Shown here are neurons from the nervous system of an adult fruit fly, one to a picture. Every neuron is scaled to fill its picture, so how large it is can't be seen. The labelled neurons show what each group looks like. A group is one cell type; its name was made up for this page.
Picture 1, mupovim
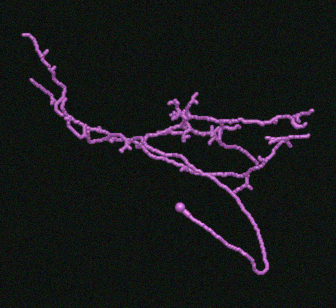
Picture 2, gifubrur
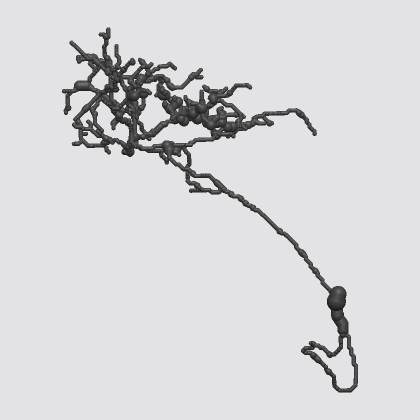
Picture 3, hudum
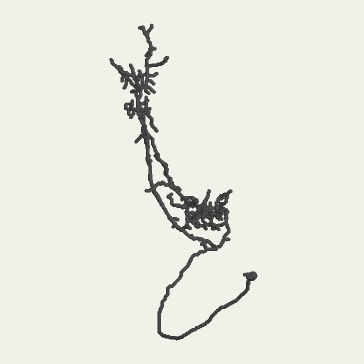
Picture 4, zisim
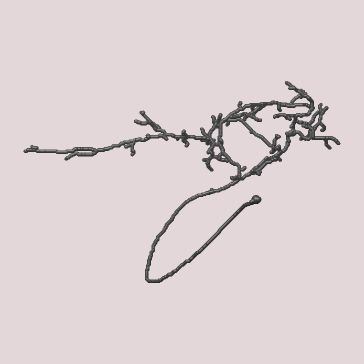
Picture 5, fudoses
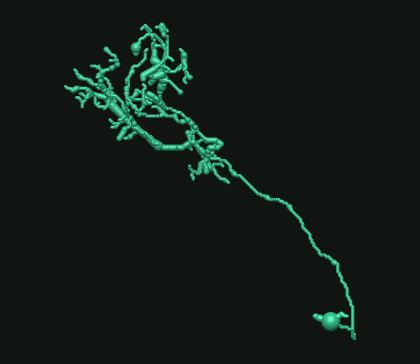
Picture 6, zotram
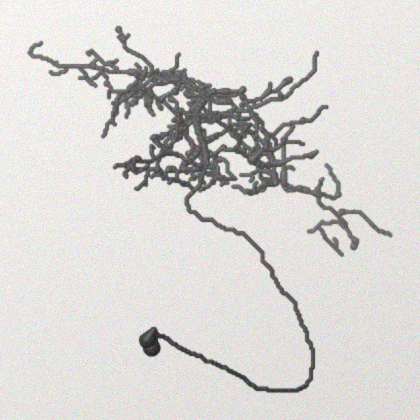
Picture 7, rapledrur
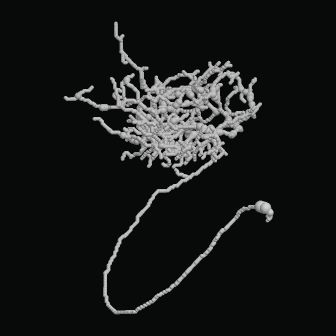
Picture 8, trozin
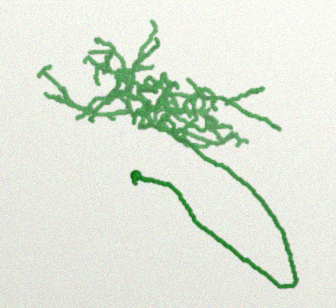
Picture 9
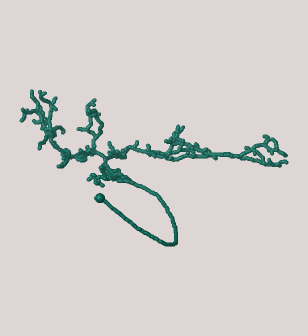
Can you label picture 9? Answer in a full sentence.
It belongs to mupovim.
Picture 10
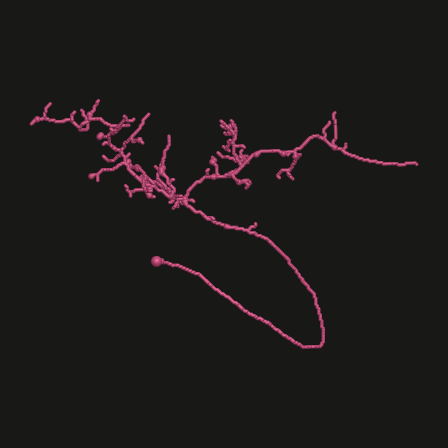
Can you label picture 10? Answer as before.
It belongs to zisim.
